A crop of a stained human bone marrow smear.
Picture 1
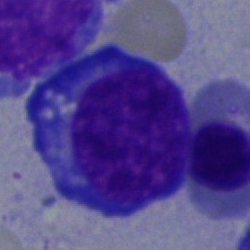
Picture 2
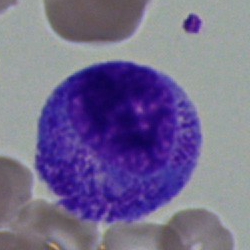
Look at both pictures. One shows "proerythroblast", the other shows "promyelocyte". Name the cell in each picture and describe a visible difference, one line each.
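Picture 1: proerythroblast. No granules are seen in the cytoplasm.
Picture 2: promyelocyte. Numerous purple granules fill the cytoplasm.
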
